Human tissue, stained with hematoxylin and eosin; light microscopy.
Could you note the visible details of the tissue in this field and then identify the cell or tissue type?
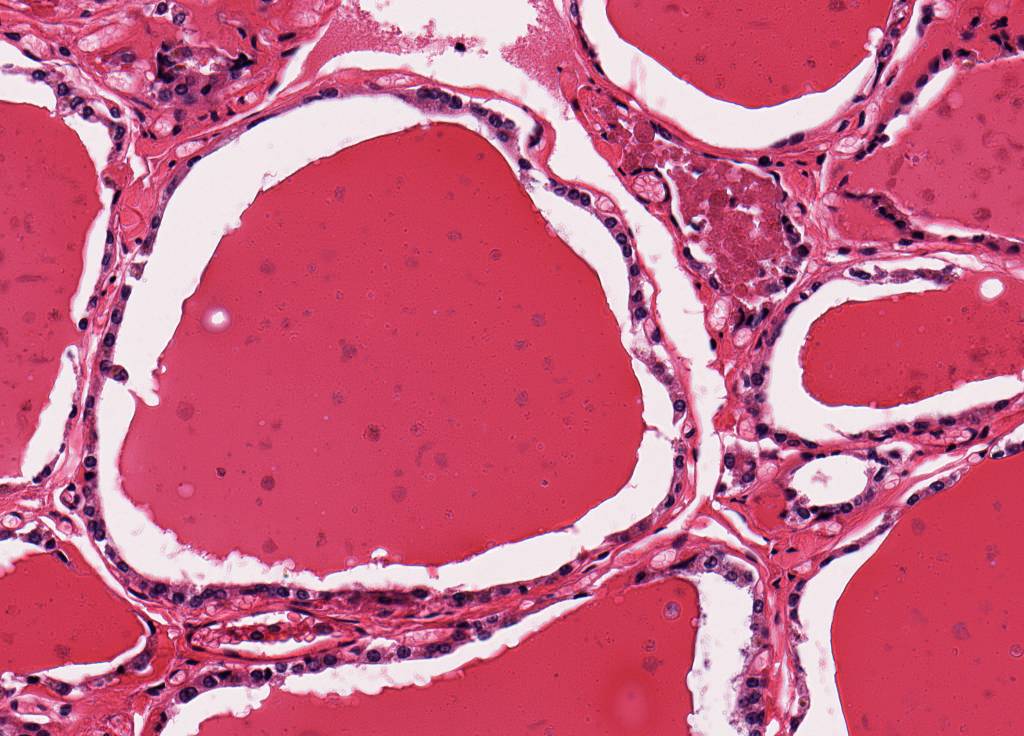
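You'll see closely packed large rounded follicles, the biggest at centre and left of centre. Each is lined by a single layer of flattened to low cuboidal cells, their small dark round to oval nuclei evenly spaced, and thin pink fibrous septa divide them. That's thyroid.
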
